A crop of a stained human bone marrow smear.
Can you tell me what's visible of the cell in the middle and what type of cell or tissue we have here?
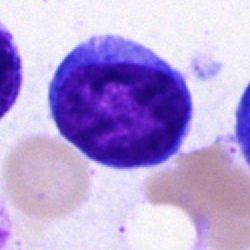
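Let me start with the outline: round to slightly oval, and smooth. The cytoplasmic rim looks widest along the top of the cell. I can't find any granules in the cytoplasm. The chromatin is dark purple, with uneven lighter and darker patches. So this is a blast.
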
